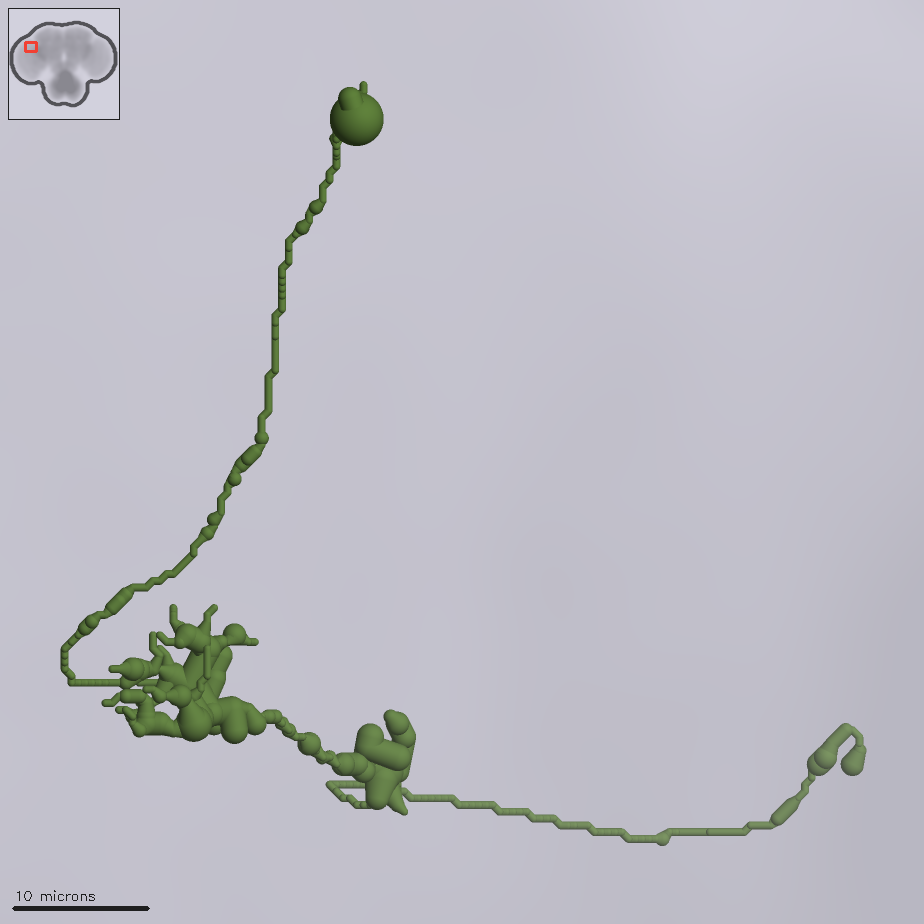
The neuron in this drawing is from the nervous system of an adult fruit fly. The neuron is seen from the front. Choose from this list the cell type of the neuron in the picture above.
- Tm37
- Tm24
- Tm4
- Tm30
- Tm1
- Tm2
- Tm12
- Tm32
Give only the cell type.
Tm1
